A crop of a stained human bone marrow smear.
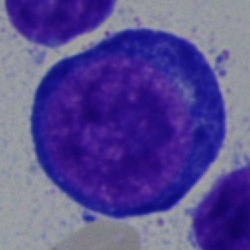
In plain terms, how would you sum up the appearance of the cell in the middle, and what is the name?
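The outline of the cell is round and smooth. Its nucleus fills most of the cell, leaving a narrow rim of cytoplasm. That cytoplasm is deep blue, and no granules are seen in it. The cell is a proerythroblast.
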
